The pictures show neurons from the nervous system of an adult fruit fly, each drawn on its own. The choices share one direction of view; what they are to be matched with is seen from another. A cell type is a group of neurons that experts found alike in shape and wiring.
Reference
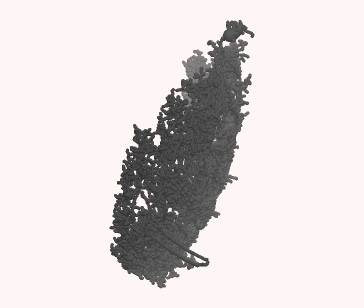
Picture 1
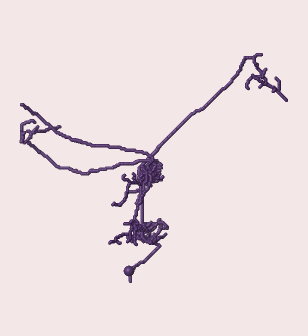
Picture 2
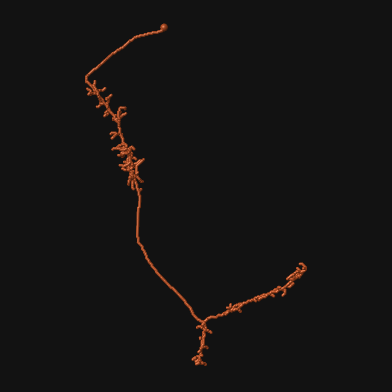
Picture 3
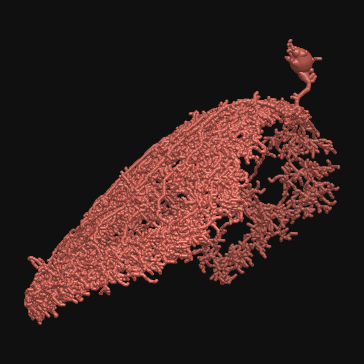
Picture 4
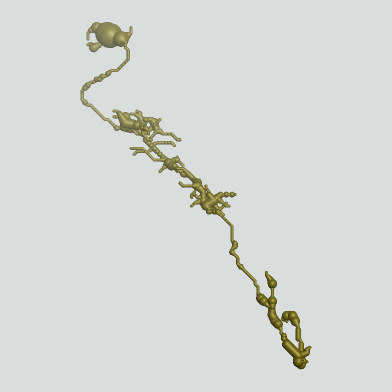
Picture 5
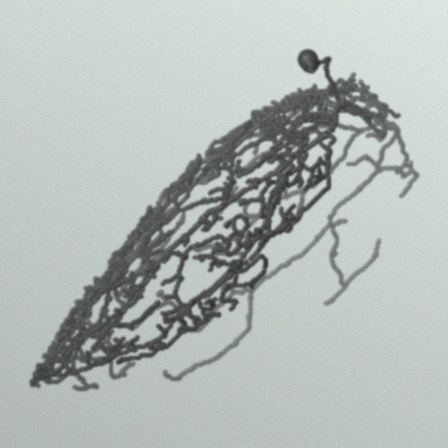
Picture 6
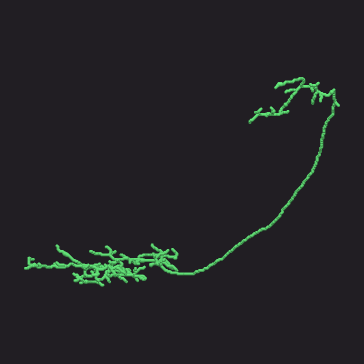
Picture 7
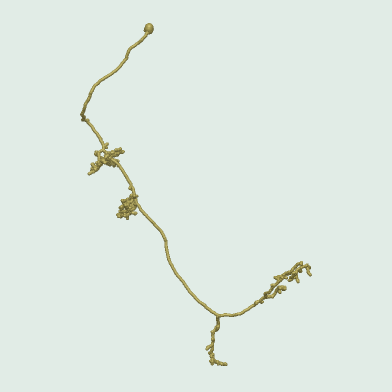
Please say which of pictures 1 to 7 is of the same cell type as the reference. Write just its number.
3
